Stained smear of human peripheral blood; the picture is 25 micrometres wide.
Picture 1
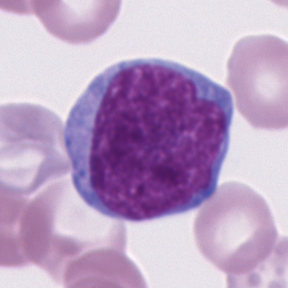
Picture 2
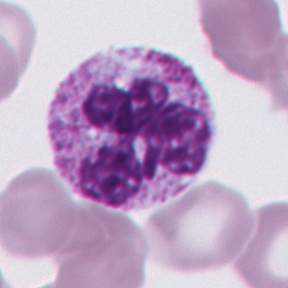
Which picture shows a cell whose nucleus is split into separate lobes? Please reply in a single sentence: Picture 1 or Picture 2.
Separate lobes make up the nucleus of the cell in Picture 2.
